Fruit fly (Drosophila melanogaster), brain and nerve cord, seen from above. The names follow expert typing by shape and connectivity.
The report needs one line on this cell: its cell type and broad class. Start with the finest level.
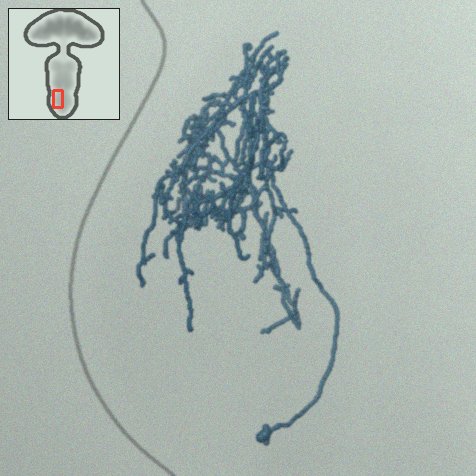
INXXX284; nerve-cord intrinsic neuron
